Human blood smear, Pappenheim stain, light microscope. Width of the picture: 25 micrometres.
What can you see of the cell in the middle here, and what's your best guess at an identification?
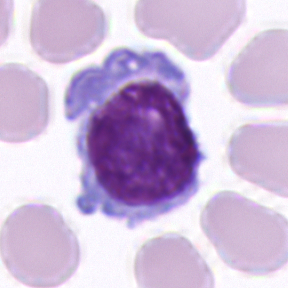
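Notice how ragged this outline is, irregular rather than smooth, with short, uneven projections jutting from the cytoplasm edge, mostly along the top and left. The nucleus sits off-centre toward the lower right, where the cytoplasm rim is thinnest, and there are no distinct granules. It's a plasma cell.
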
